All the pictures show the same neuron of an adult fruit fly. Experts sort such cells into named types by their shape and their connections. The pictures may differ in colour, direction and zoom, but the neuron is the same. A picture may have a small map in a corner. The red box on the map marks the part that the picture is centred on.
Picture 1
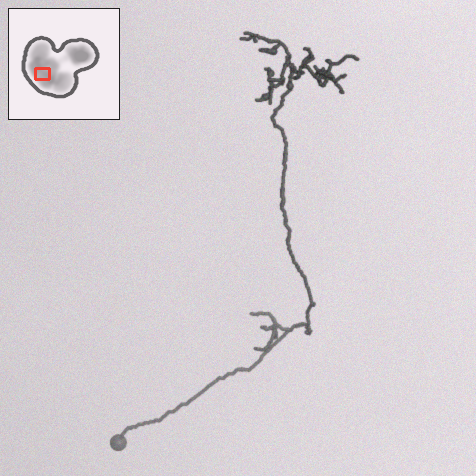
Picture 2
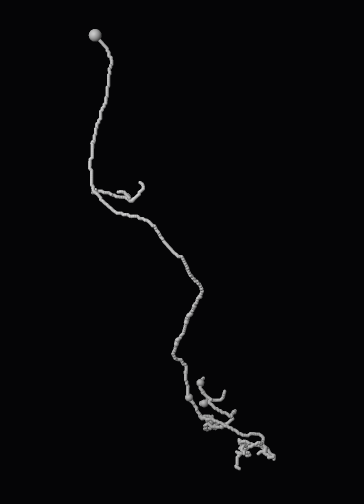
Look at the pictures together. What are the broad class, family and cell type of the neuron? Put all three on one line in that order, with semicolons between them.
central-brain intrinsic neuron; class CX; PFNp_d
